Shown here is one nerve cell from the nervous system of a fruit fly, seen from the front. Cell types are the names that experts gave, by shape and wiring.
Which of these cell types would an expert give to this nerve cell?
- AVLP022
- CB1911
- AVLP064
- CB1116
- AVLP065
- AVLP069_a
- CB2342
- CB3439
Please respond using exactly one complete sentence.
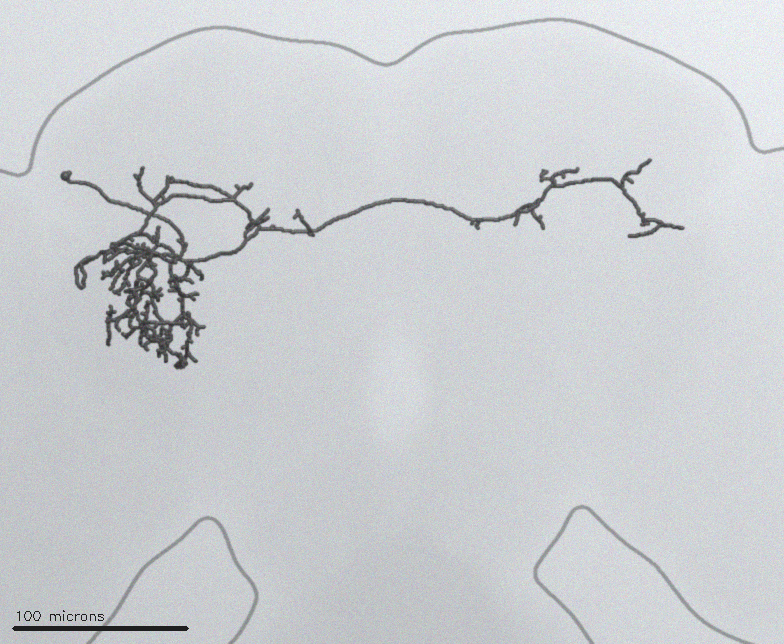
Classified by cell type, this nerve cell is CB1911.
